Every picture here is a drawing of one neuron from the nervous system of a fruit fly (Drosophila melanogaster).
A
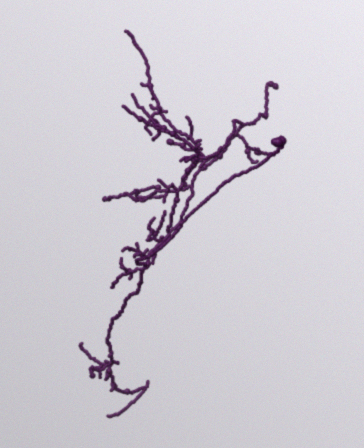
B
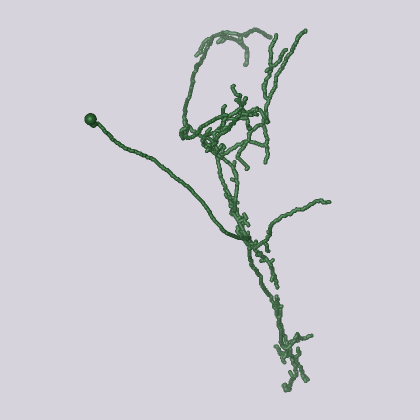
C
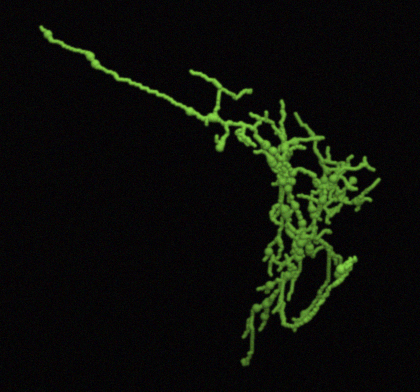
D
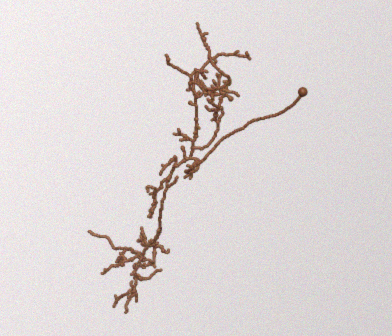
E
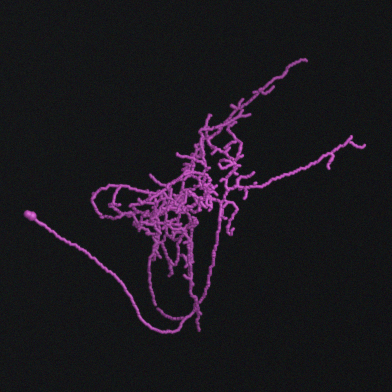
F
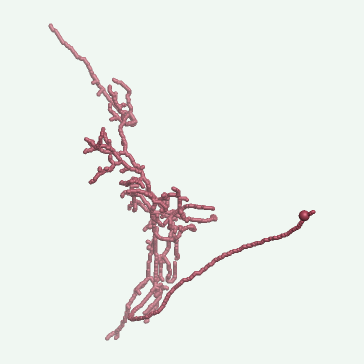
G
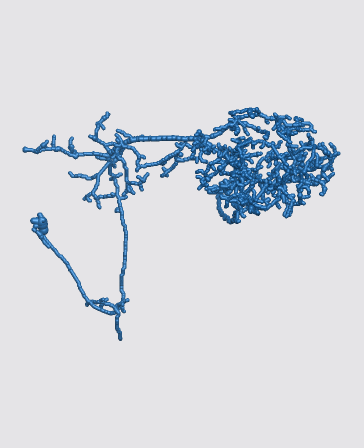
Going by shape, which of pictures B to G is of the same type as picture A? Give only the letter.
B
